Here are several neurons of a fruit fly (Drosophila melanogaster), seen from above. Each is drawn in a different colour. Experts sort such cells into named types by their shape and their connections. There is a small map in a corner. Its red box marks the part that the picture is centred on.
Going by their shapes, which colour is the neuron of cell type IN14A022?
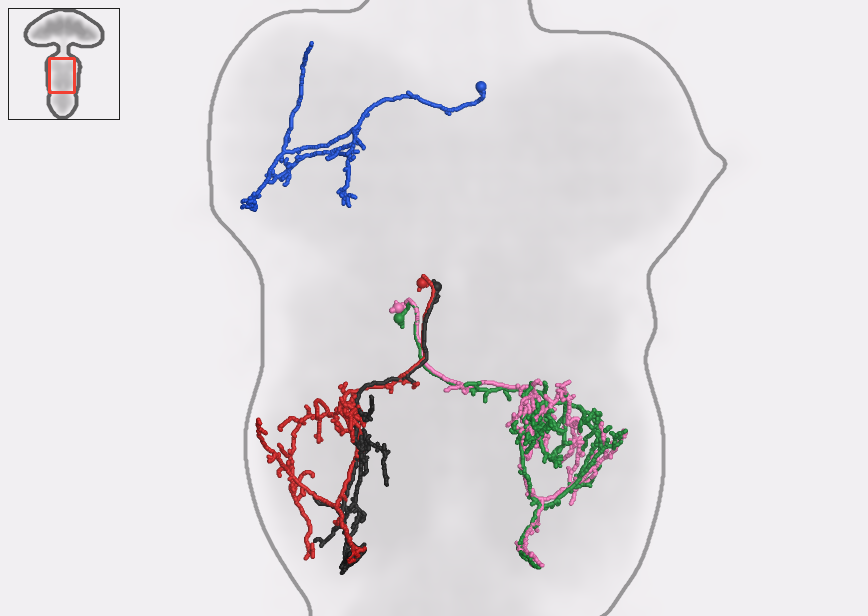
pink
